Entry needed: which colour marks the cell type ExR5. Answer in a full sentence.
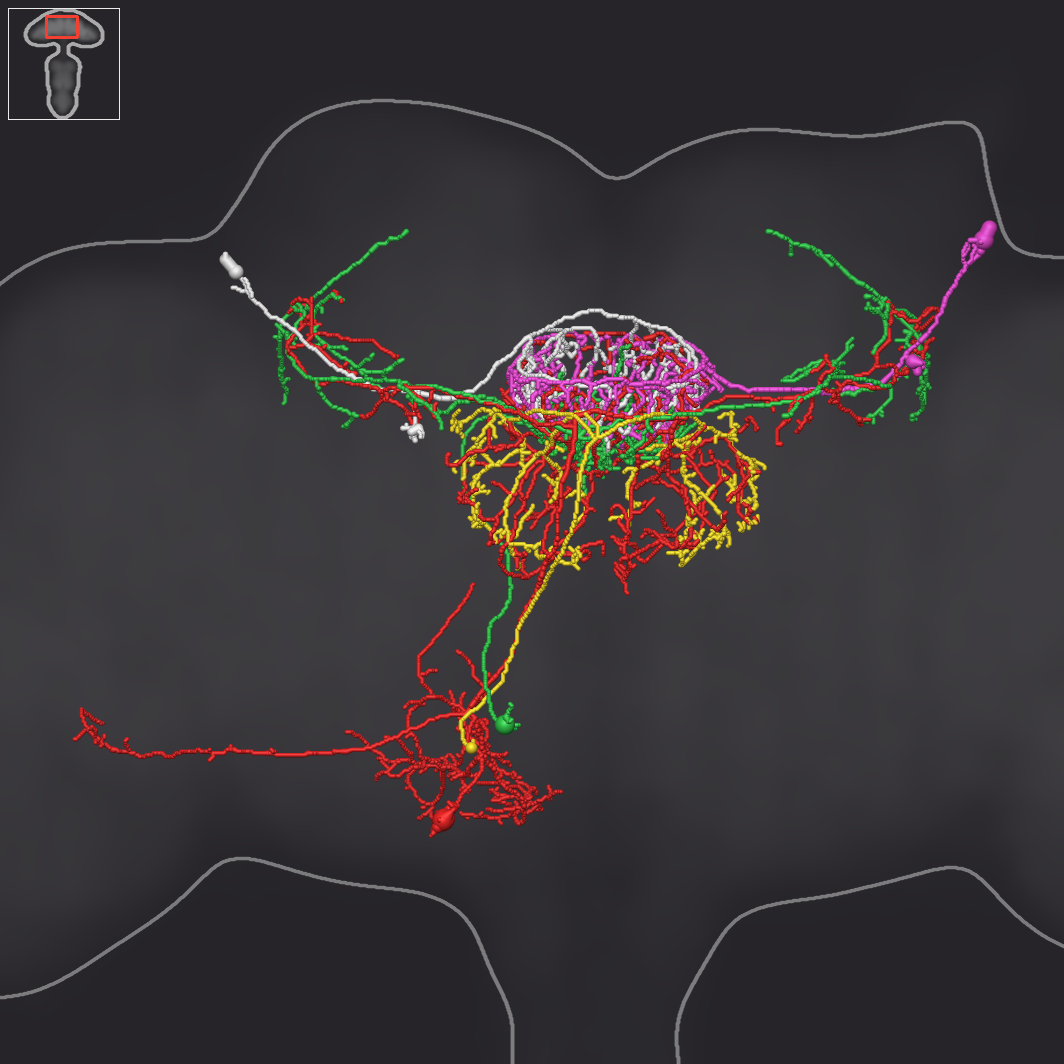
The colour is red.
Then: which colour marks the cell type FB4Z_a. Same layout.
The colour is yellow.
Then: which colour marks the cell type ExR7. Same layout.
The colour is green.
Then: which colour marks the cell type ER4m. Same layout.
The colour is magenta.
